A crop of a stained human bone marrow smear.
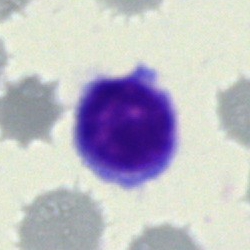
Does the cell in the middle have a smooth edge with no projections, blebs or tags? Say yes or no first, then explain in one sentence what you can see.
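No. A small blunt bleb of blue cytoplasm projects from the top edge.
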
